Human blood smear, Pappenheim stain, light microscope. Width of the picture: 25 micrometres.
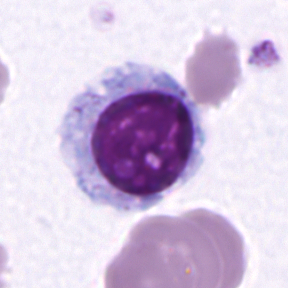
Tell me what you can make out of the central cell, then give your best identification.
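Look at the outline first: it's roughly round, with a faintly ragged, fuzzy edge, and about 13 micrometres across. The nucleus, round in outline and about 9 micrometres across, sits off-centre toward the right, so there's a wider rim of cytoplasm on the left. Its chromatin is dense and dark purple, broken by a few small paler patches. The cytoplasm itself is a pale greyish-blue. So what you've got there is a plasma cell.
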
